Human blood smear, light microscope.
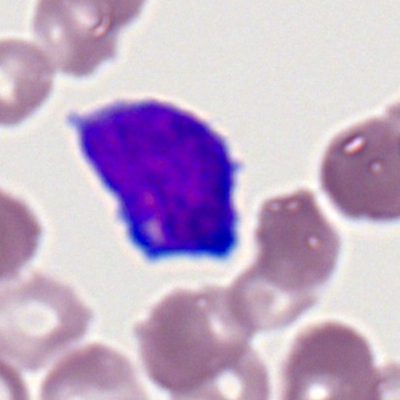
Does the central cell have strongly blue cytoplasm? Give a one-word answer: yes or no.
Yes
